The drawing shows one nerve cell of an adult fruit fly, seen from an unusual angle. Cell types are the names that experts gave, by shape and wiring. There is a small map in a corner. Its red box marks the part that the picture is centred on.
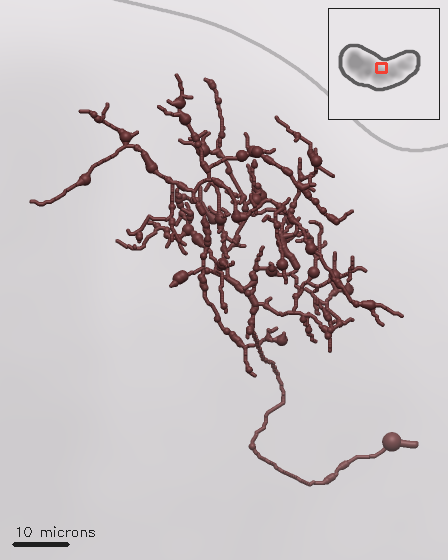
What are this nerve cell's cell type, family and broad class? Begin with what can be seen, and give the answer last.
The cell body can be seen at the lower right of the picture. By the scale bar it is about 80 microns tall in this view. The picture shows dozens of branch ends. It is of cell type Cm8. The family is Cm. Its broad class is optic-lobe intrinsic neuron.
